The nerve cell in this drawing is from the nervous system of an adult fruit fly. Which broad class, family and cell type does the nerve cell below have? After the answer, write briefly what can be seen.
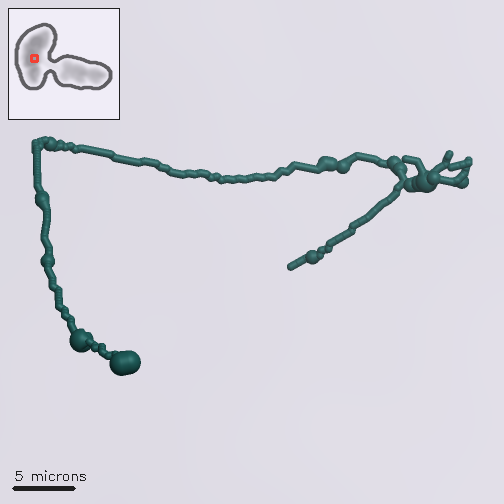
Its broad class is sensory neuron entering the brain. The name of its family is class mechanosensory. The cell type is BM_InOm. It is in the brain and does not reach the nerve cord. No cell body is drawn. By the scale bar it is about 35 microns wide in this view.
